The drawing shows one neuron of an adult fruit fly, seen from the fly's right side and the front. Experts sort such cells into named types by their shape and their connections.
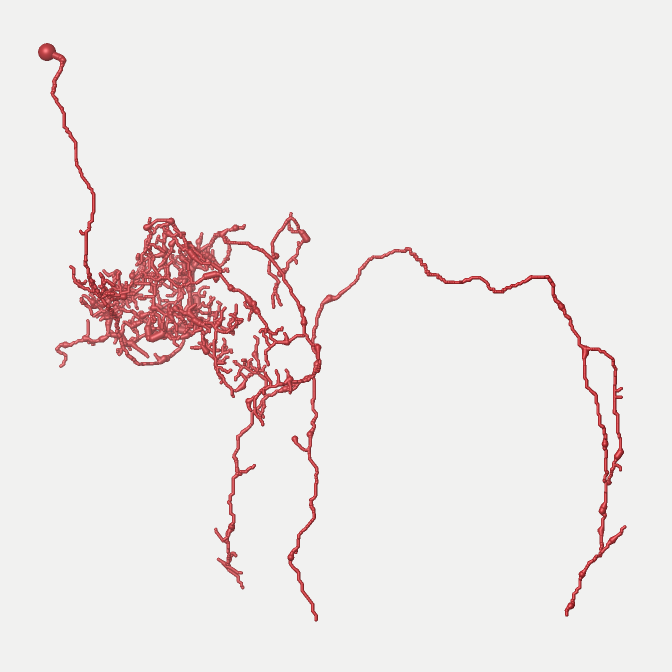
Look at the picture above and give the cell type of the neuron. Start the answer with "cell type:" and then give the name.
cell type: IN01A059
